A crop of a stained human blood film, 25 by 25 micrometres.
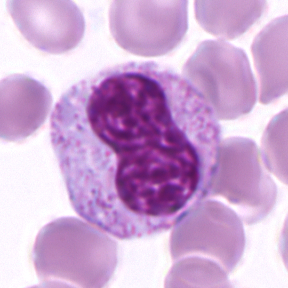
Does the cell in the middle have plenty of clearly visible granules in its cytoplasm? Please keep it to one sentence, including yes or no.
Yes, the cytoplasm of the cell is rich in visible granules.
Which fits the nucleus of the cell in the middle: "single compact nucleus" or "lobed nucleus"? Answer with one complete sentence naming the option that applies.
What this cell has is a nucleus split into lobes.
